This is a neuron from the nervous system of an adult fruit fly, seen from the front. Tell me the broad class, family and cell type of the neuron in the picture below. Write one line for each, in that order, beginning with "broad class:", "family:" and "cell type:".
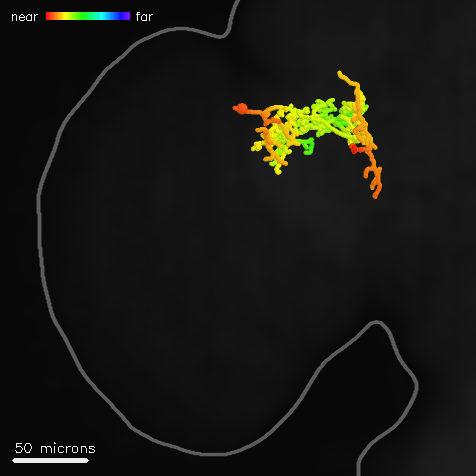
broad class: central-brain intrinsic neuron
family: hemilineage VLPl2_posterior
cell type: CB1185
